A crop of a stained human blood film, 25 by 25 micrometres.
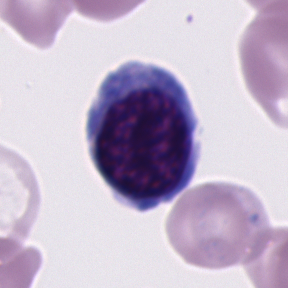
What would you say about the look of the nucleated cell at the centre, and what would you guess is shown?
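Chromatin dark purple, coarsely clumped. Cytoplasm a narrow blue rim around the nucleus, widest at the top of the cell. No distinct granules in the cytoplasm. Size about 13 by 10 micrometres. Normoblast.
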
